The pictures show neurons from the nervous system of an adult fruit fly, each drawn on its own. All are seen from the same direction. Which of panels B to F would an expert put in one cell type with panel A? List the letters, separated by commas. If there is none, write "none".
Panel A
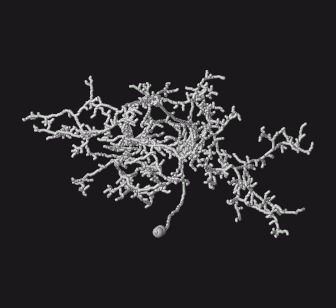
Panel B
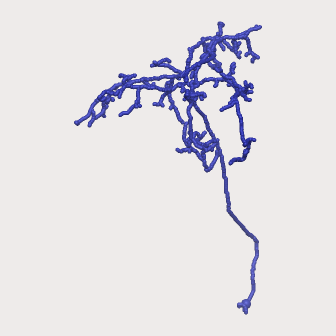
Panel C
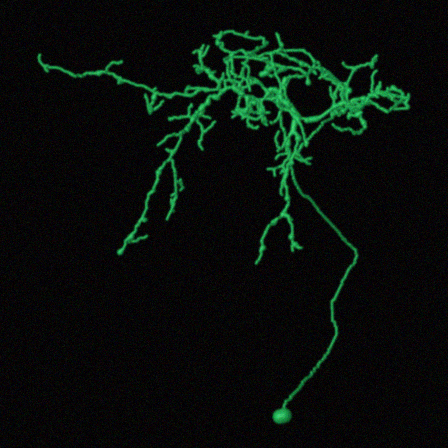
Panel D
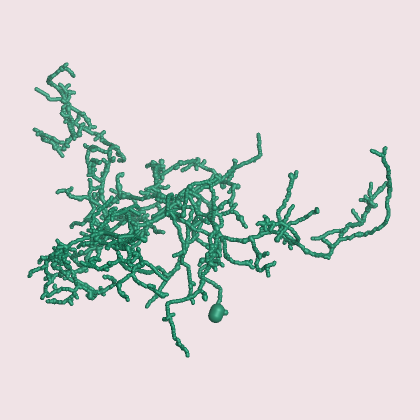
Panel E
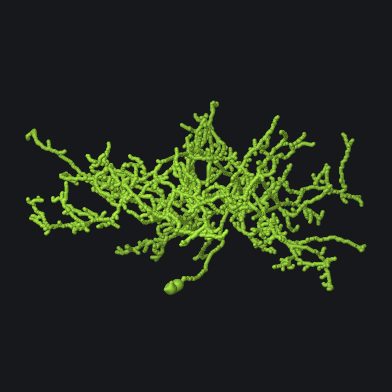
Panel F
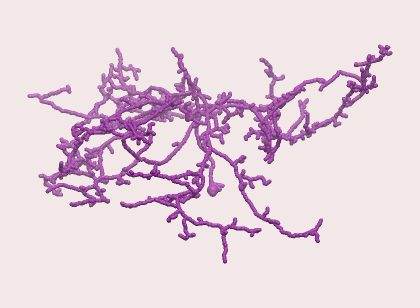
E, F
